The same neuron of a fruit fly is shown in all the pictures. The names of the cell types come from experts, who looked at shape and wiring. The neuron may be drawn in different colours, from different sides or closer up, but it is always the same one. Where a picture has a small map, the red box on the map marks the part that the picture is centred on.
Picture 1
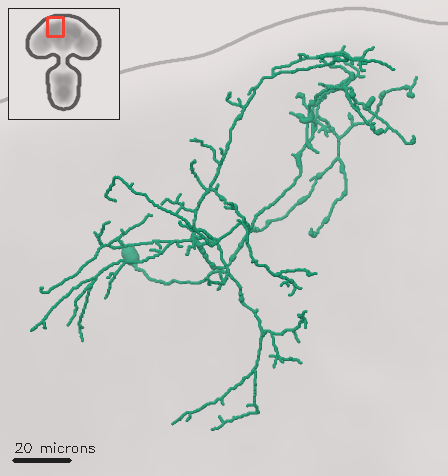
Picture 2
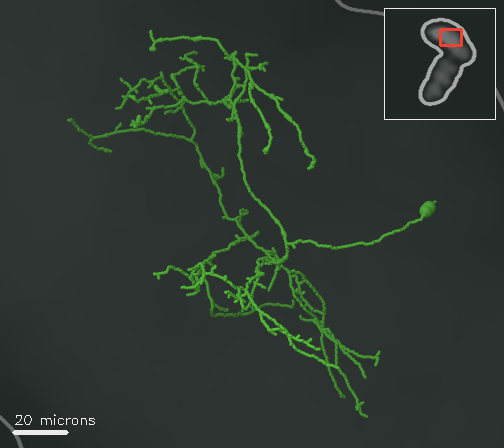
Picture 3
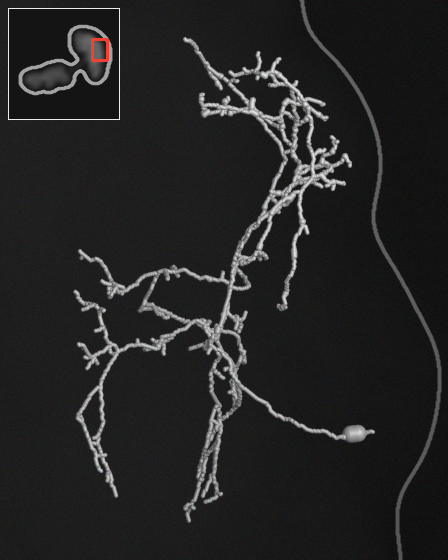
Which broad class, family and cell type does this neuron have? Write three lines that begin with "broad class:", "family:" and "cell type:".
broad class: central-brain intrinsic neuron
family: hemilineage CREl1
cell type: CRE062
